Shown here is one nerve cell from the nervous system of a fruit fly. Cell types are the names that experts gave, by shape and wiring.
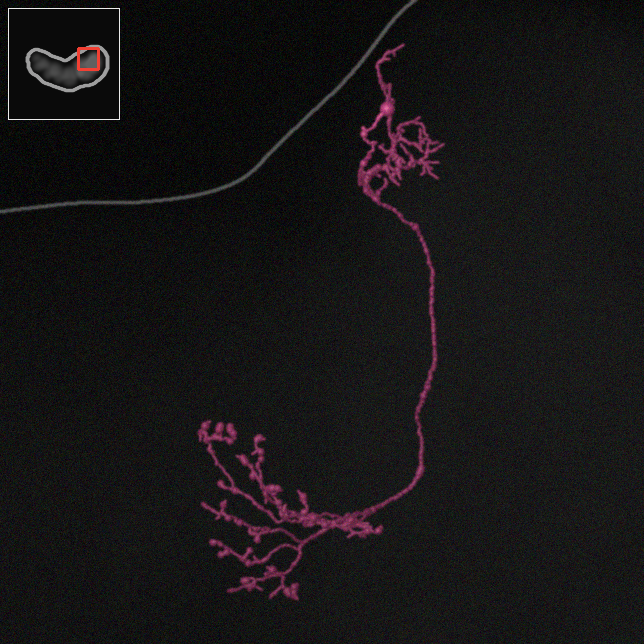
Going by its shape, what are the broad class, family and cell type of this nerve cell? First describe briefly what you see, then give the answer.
The cell body can be seen at the top of the picture. The picture shows dozens of branch ends. Its broad class is central-brain intrinsic neuron. Its family is hemilineage DL1_dorsal. It is of cell type FB1E_a.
